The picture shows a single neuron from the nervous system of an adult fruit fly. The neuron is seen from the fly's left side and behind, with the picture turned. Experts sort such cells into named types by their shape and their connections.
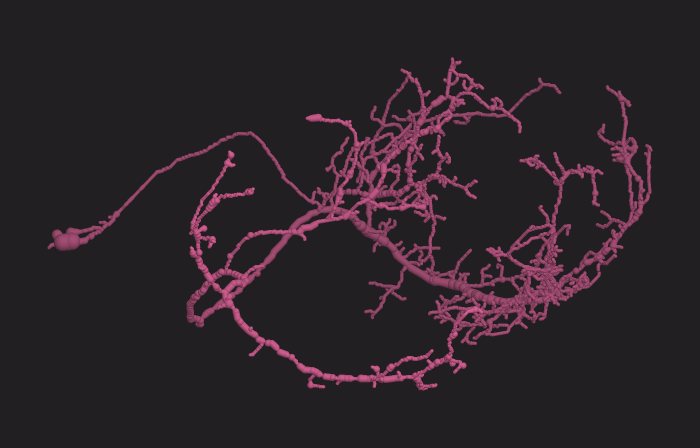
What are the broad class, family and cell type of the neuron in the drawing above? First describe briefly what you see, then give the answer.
The cell body can be seen on the left of the picture. The picture shows more than a hundred branch ends. This is a nerve-cord intrinsic neuron. The family is hemilineage 19B. It is of cell type IN19B035.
